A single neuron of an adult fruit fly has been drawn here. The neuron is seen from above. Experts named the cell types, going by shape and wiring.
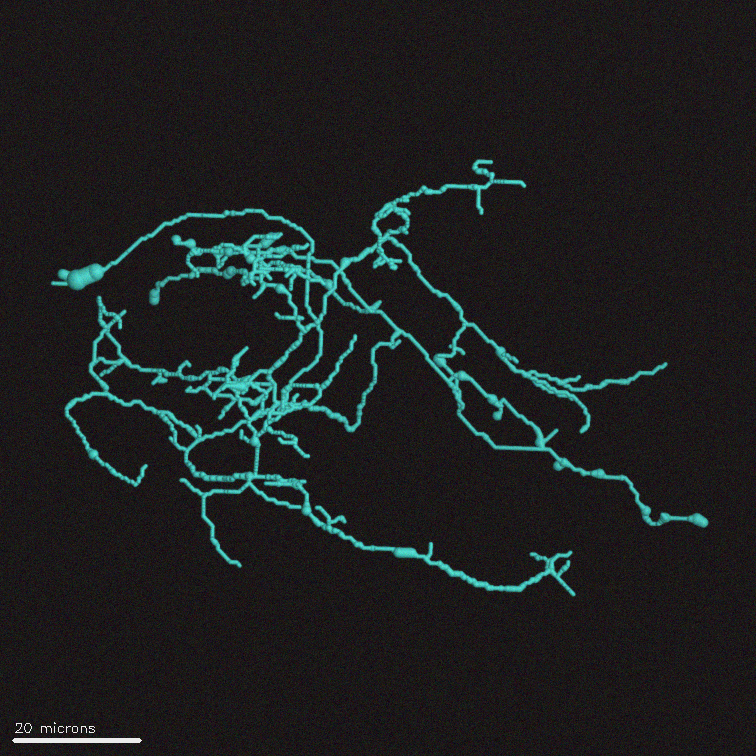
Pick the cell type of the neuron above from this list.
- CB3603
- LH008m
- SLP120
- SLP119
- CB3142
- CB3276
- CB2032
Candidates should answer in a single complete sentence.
This neuron has been assigned cell type CB3142.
